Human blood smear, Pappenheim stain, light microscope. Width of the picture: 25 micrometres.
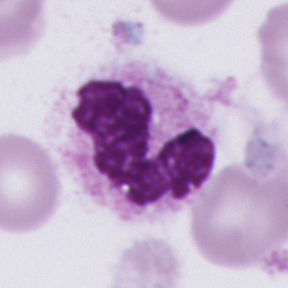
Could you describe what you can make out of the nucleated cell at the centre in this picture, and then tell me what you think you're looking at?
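The cell, about 13 micrometres across, has a roughly round outline with a soft, granular edge. Its chromatin is dark purple and coarsely clumped. Pale pinkish-lilac cytoplasm is sprinkled with fine, dust-like granules of the same pinkish-lilac tone. The cell is a segmented neutrophil.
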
